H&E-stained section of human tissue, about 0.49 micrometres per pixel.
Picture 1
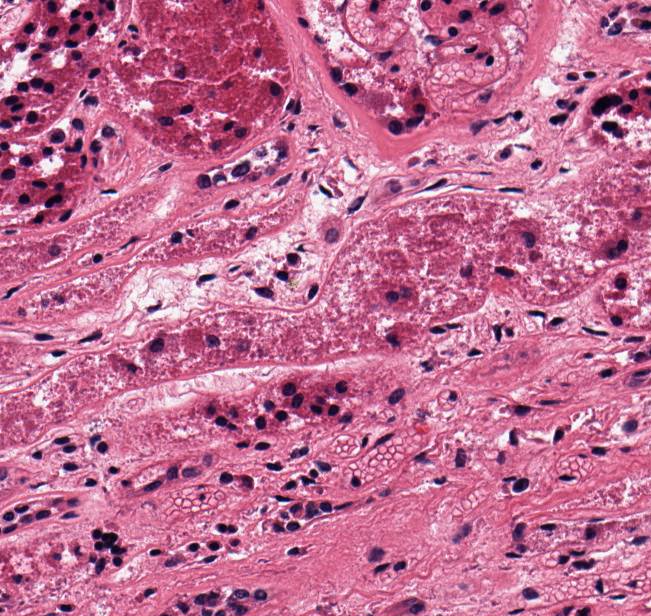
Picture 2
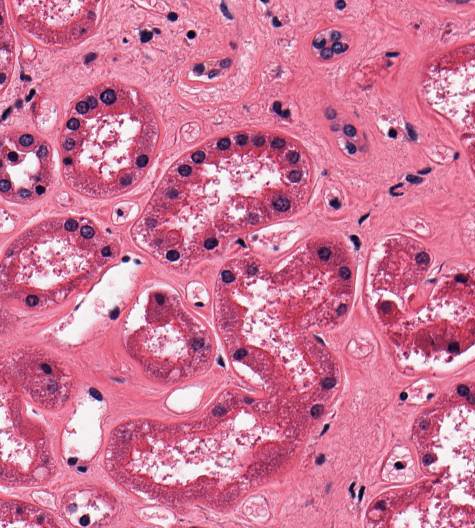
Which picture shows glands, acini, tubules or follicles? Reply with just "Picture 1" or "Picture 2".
Picture 2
